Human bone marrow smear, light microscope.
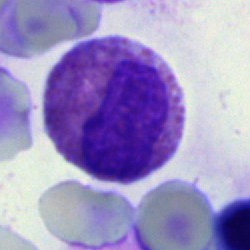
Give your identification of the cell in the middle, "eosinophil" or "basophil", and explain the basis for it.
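This is an eosinophil, I'd say. What tips it is the nucleus: I can follow its chromatin, dark purple and fairly condensed rather than fine and delicate.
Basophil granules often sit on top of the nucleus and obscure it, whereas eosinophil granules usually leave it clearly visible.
Beyond that, the outline is round and smooth, no nucleoli show, and the cytoplasm is plentiful, broadest on the left of the nucleus.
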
